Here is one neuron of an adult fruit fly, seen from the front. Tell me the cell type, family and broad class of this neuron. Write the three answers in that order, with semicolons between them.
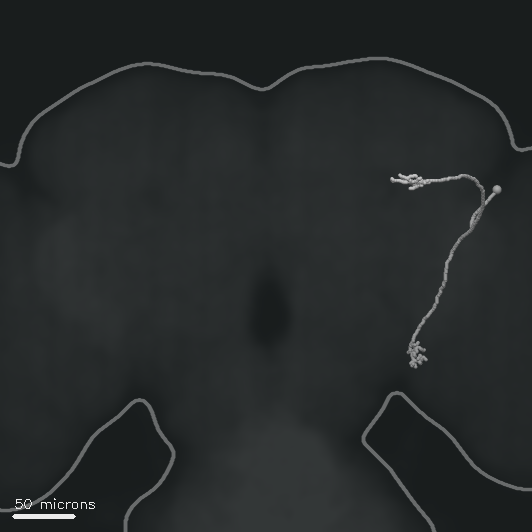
LC10c-2; hemilineage VPNd2; visual projection neuron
